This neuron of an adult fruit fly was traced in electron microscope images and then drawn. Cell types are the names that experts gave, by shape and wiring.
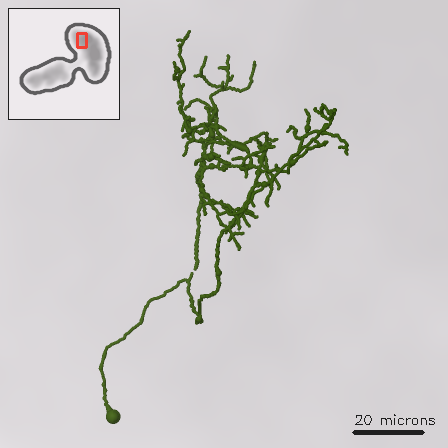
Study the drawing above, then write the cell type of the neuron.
PLP186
